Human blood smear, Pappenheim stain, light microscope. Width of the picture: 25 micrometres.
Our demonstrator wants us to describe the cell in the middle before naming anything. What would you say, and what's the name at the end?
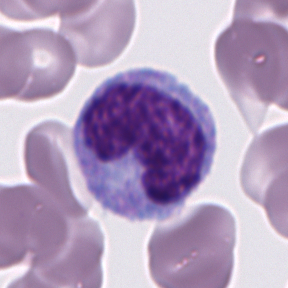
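The cell outline is roughly round, with a smooth, unbroken edge. Its nucleus is bent into a kidney or horseshoe shape, the notch facing the lower left, and no nucleoli can be seen in it. The cytoplasm holds very fine, faint pinkish-purple granules like dust. This cell is a monocyte.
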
